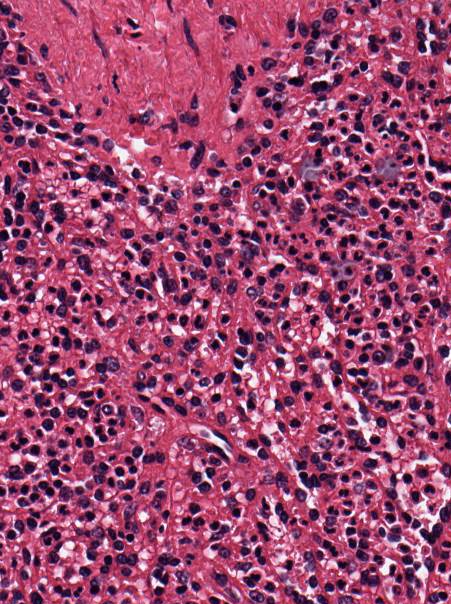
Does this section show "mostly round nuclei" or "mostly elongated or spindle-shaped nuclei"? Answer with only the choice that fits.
Mostly round nuclei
